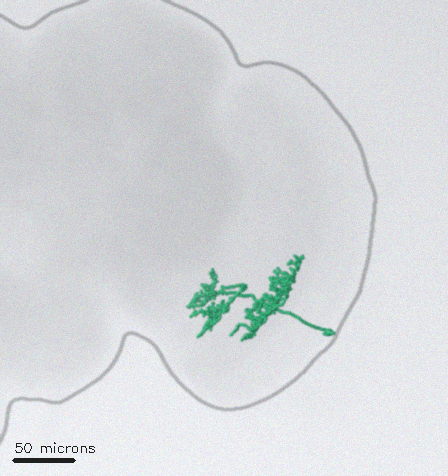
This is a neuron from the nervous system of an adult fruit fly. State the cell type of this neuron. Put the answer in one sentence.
The cell type is TmY16.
